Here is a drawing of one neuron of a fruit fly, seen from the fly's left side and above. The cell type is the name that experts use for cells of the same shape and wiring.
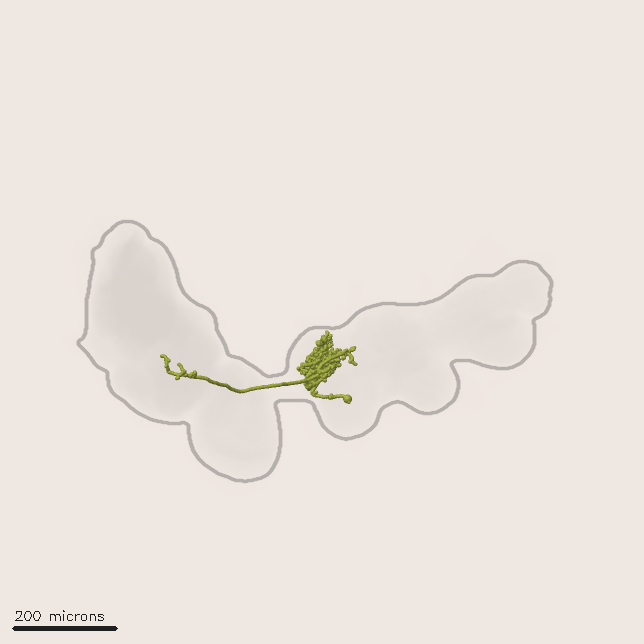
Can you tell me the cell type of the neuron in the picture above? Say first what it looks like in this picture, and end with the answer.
The cell body can be seen in the middle of the picture. From left to right in the picture it spans about 400 microns. Its broad class is ascending neuron. The cell type is AN14A003.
